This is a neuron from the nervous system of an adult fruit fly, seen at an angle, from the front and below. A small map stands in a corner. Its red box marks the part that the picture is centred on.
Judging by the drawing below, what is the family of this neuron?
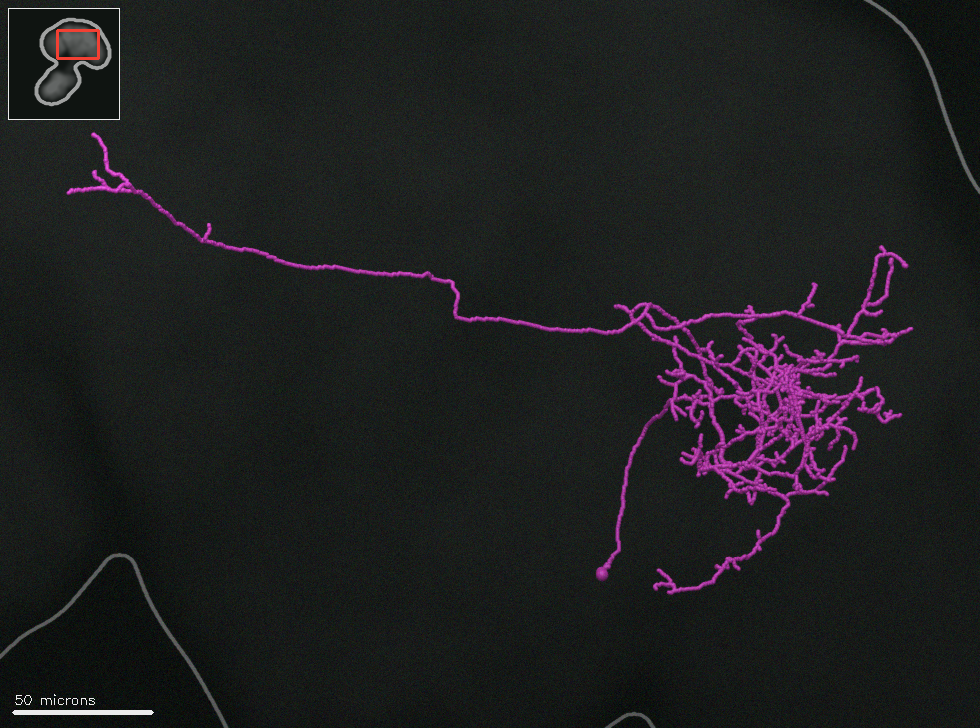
hemilineage VLPl&p2_posterior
